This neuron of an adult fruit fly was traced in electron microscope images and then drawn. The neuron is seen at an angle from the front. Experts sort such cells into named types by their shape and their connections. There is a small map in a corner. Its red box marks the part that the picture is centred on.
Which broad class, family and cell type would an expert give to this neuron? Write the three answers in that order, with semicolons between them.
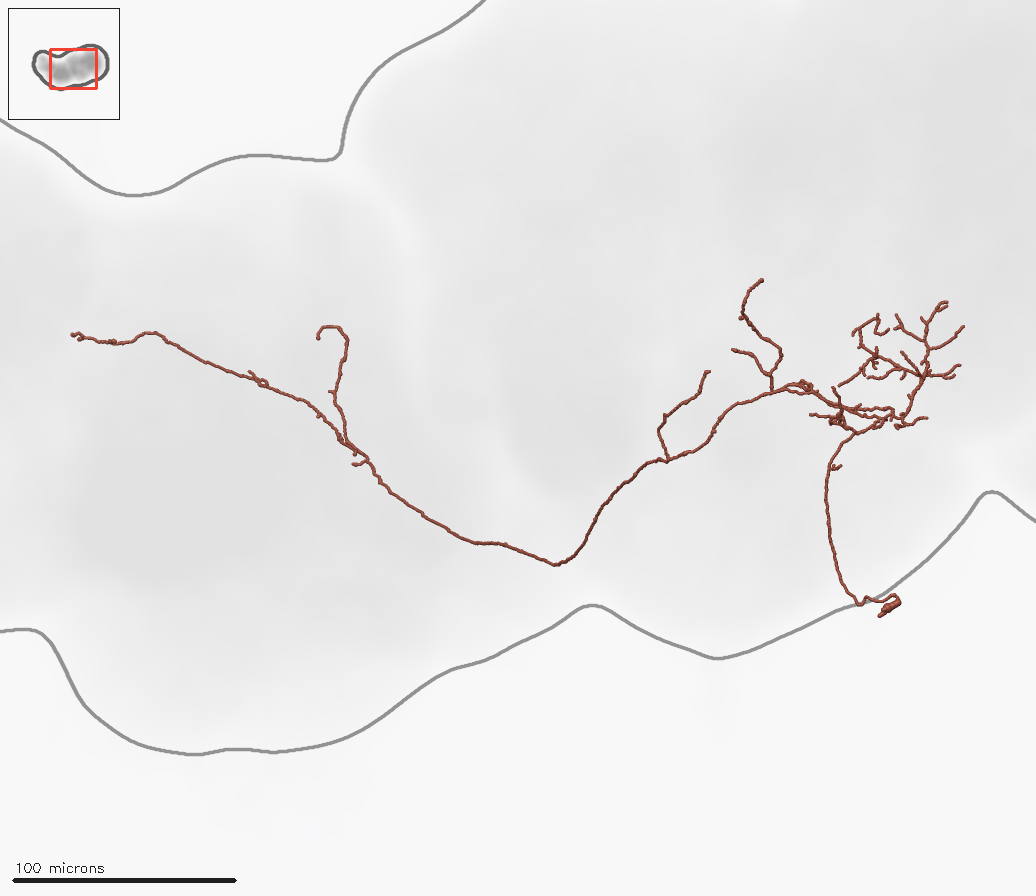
descending neuron; hemilineage MX3; DNg08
